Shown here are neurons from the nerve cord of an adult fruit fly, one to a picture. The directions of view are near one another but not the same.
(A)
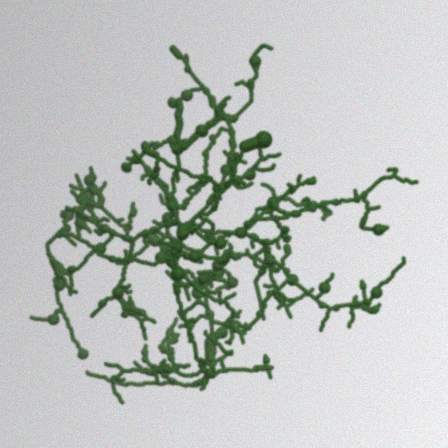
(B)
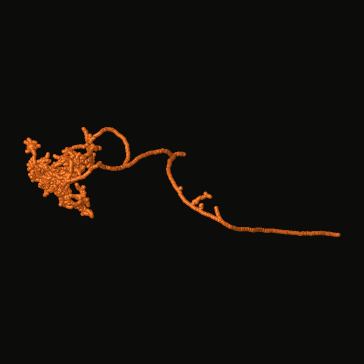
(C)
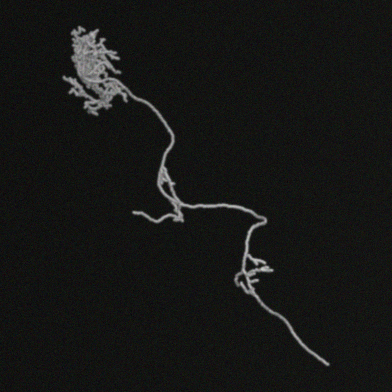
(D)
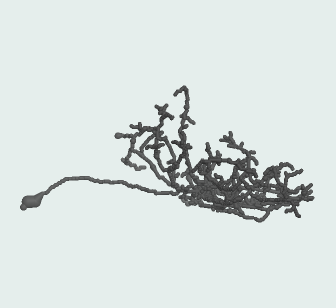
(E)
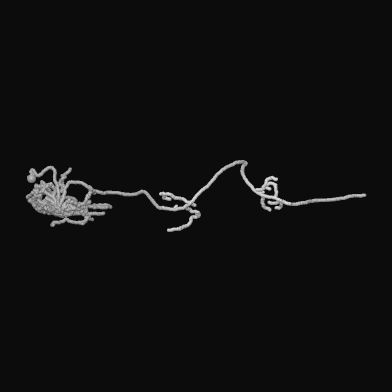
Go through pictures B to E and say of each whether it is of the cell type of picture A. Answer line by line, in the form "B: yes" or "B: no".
B: no
C: no
D: yes
E: no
